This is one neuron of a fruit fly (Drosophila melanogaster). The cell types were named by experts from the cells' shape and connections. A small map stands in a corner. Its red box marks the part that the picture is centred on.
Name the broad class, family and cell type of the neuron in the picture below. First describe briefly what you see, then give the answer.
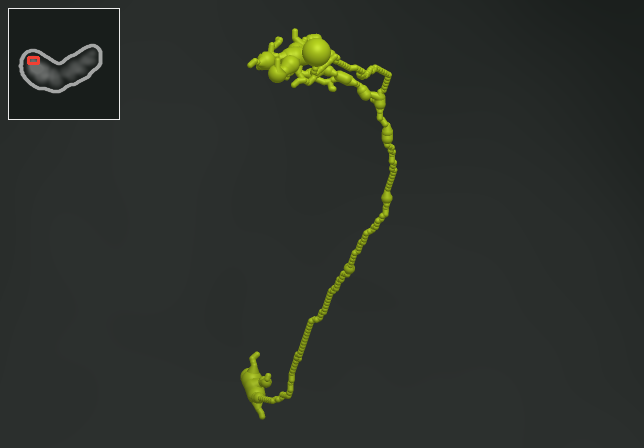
Its cell body lies at the top of the picture. As drawn here it is more than twice as tall as it is wide. This is an optic-lobe intrinsic neuron. The family is T. Its cell type is T3.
